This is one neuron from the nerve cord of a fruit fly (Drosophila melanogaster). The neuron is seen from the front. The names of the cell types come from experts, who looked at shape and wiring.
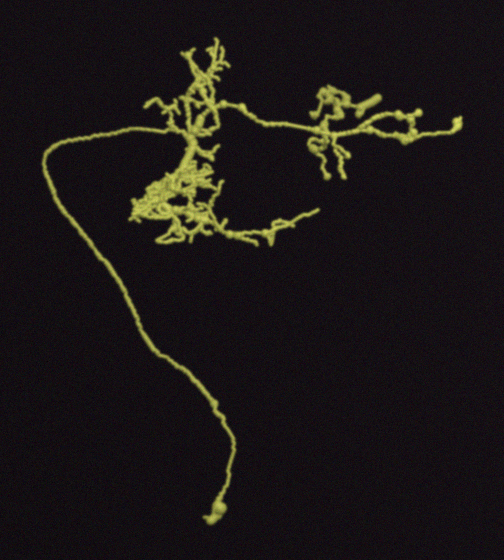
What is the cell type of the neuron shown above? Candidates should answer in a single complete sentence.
The neuron here is of the cell type IN06A087.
